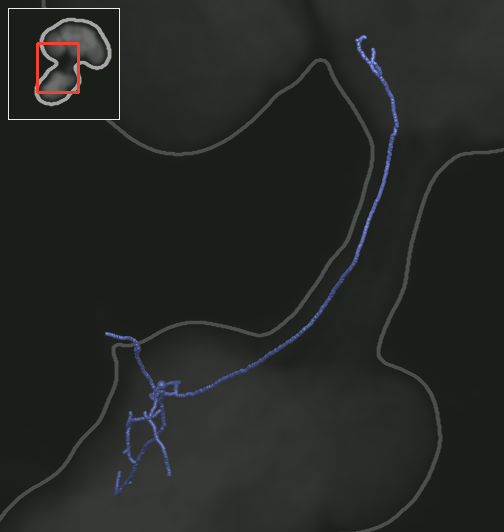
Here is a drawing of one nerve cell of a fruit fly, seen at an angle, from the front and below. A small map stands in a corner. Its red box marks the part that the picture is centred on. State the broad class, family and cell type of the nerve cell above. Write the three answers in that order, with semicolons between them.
sensory neuron ascending to the brain; class mechanosensory proprioceptive; SApp13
